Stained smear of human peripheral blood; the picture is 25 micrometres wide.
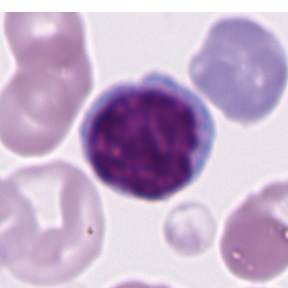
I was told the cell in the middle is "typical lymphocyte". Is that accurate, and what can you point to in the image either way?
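Chromatin dark purple, coarsely clumped; no nucleolus visible. Cytoplasmic rim wider on the right than on the left; no visible granules. Cell about 11 micrometres across; nucleus round, about 10 micrometres across, filling about 70% of the cell's area.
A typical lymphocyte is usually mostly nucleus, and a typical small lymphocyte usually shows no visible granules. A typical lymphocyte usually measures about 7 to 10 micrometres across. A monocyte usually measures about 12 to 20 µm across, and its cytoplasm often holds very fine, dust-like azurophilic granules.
For typical lymphocyte: the 70% nuclear share and the granule-free cytoplasm. Against monocyte: no dust-like granules, and 11 micrometres falls below its usual range. The same size sits just above the usual lymphocyte range. Verdict: typical lymphocyte fits.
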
